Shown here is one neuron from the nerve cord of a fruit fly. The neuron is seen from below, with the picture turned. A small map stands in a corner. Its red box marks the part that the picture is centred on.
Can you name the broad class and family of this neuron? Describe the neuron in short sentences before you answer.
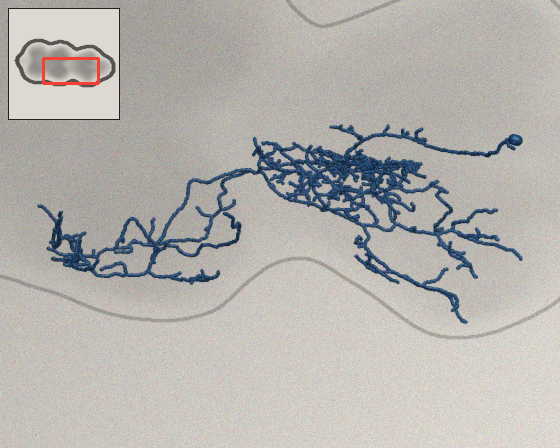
The picture shows dozens of branch ends. In this view it is wider than it is tall. Its broad class is nerve-cord intrinsic neuron. Its family is hemilineage 06B.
